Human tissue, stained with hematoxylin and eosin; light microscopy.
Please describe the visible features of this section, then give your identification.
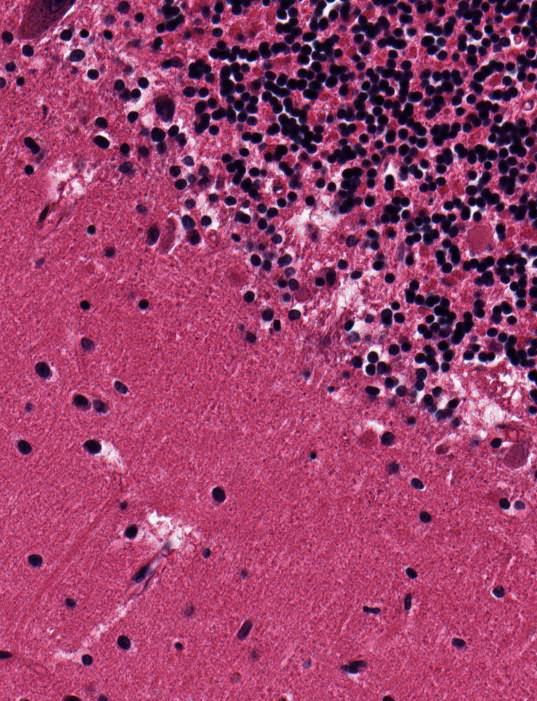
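Diagonal boundary splits the field into a densely cellular zone at upper right and a sparsely cellular pink zone at lower left. Dense zone made of closely packed small, round, darkly stained nuclei with very little visible cytoplasm. No epithelium or glands anywhere. Small clear retraction spaces around some cells and vessels, most often along the boundary between zones. Tissue: cerebellum.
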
